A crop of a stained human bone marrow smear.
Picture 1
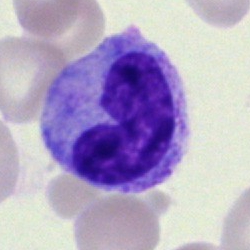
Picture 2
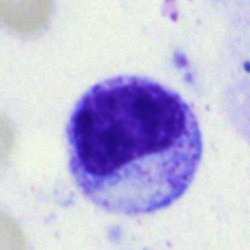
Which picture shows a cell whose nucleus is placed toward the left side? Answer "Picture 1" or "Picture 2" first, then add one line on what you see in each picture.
Picture 2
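Picture 1: The nucleus sits toward the right side of the cell, with its indentation opening to the left.
Picture 2: The nucleus sits off-centre, filling the upper-left part of the cell.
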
